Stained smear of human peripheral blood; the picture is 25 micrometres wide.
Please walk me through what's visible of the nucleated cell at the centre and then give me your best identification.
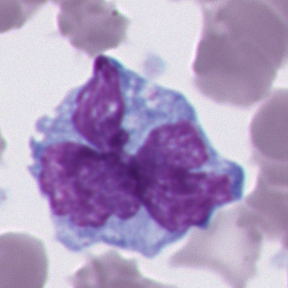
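Its outline is irregular, with angular corners in place of a smooth round edge. Several broad folded lobes make up the nucleus and meet near the centre of the cell. No distinct nucleoli are visible. The cytoplasm has a faintly mottled texture, without coarse coloured granules. This is a monocyte.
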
